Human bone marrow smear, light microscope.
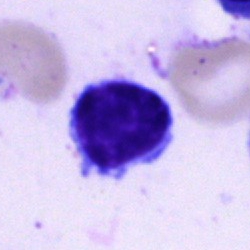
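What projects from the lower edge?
Small blunt projections, it seems.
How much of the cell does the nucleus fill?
Almost all; its chromatin is dense and dark purple.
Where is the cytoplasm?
A scant blue rim, mostly at the bottom.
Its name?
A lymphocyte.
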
